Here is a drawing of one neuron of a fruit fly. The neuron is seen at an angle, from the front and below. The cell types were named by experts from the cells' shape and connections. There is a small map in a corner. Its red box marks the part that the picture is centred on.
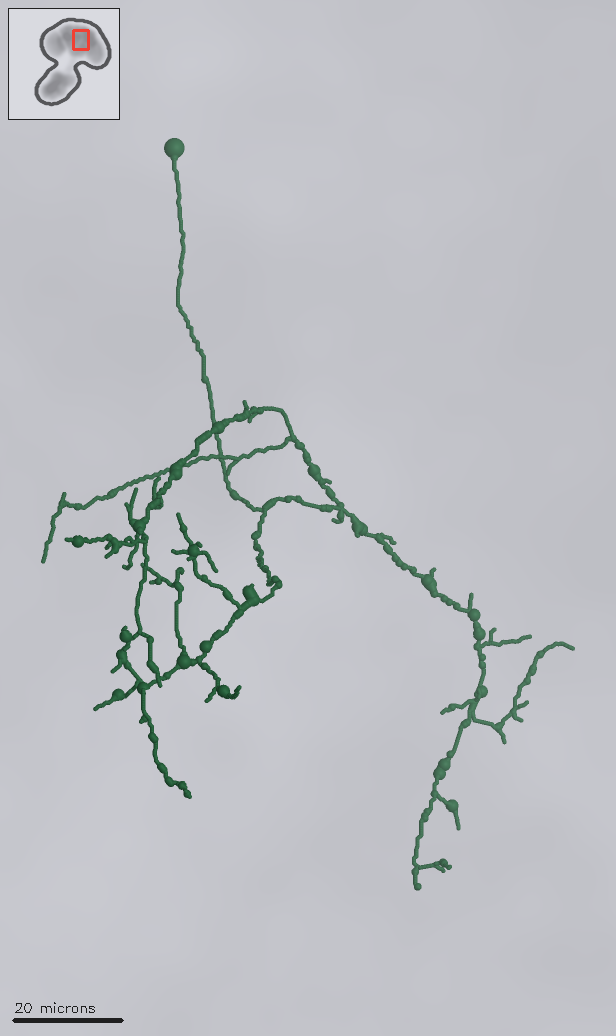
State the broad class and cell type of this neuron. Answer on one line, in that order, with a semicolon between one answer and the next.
central-brain intrinsic neuron; CB2152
